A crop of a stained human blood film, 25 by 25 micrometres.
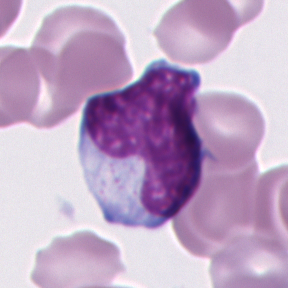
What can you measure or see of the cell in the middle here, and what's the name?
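The cell is about 15 by 12 micrometres; the nucleus fills about 70% of its area. The nucleus occupies the upper and right part and curves down around the cytoplasm. Its chromatin is dark purple, coarsely clumped, with paler spots between clumps. Pale blue cytoplasm, deeper blue at its lower edge, holds a few fine, scattered reddish-purple granules. It is a large granular lymphocyte.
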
